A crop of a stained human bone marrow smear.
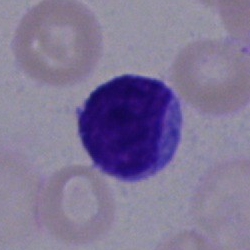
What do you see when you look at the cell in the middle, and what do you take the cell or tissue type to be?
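First, the nucleus: it fills most of the cell. Its chromatin stains dense and dark purple. Next, the cytoplasm: only a narrow crescent of it shows, on the right side of the cell, and it is a paler blue than the nucleus. Last, the name: this is a lymphocyte.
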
